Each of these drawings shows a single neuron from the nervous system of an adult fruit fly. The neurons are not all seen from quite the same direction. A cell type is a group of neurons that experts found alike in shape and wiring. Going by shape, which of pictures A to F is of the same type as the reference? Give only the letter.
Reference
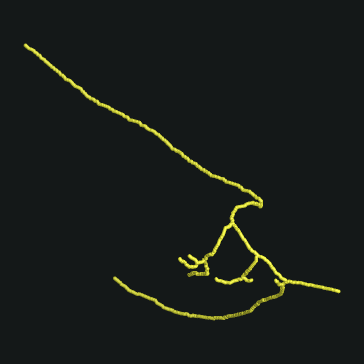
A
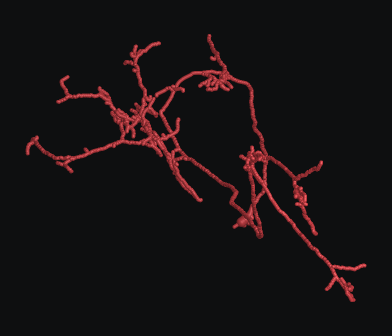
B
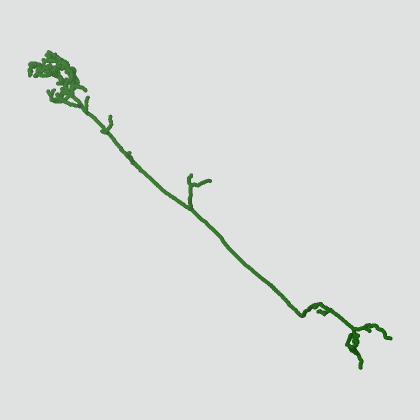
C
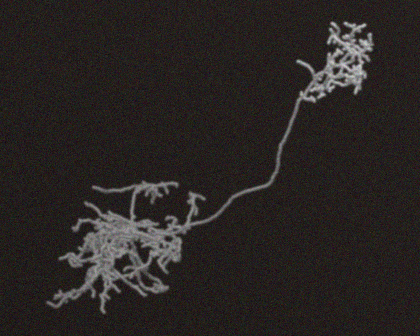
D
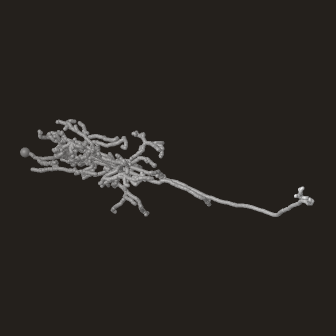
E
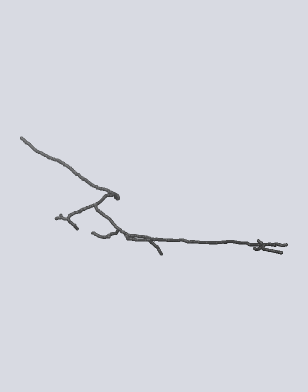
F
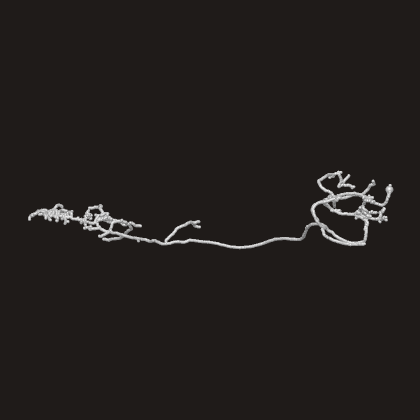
E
